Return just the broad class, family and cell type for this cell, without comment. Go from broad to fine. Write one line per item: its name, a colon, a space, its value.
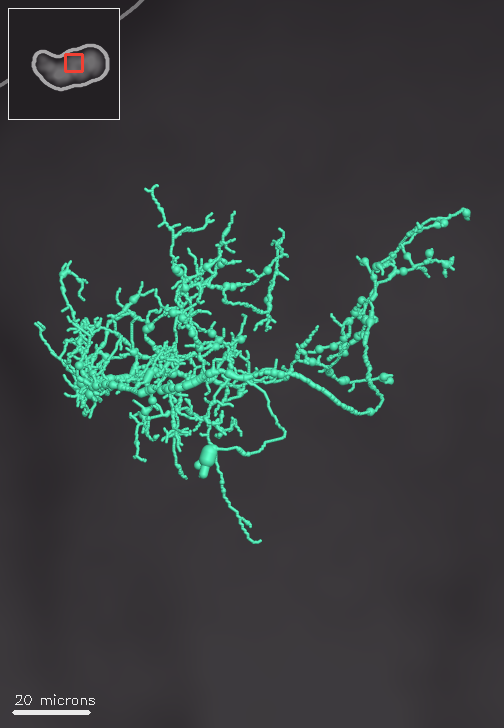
broad class: central-brain intrinsic neuron
family: hemilineage SLPa&l1_anterior
cell type: PLP053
